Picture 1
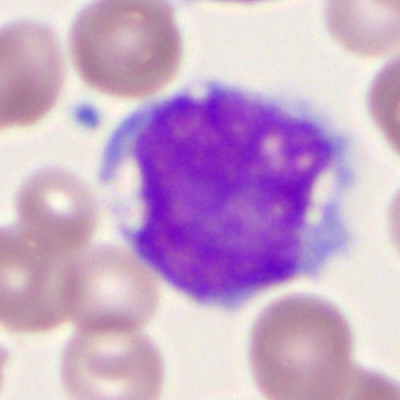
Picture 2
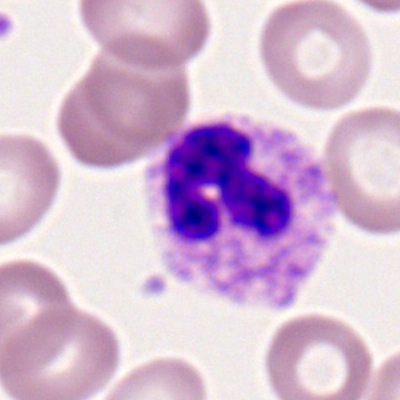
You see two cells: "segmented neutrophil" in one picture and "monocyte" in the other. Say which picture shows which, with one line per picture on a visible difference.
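In picture 1 we see a monocyte: No distinct granules can be seen in the cytoplasm.
In picture 2 we see a segmented neutrophil: Fine pinkish-purple granules are scattered throughout the cytoplasm.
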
